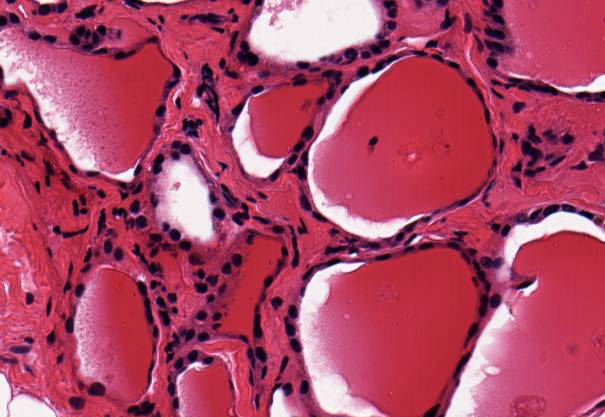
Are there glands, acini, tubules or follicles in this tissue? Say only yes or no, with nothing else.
Yes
